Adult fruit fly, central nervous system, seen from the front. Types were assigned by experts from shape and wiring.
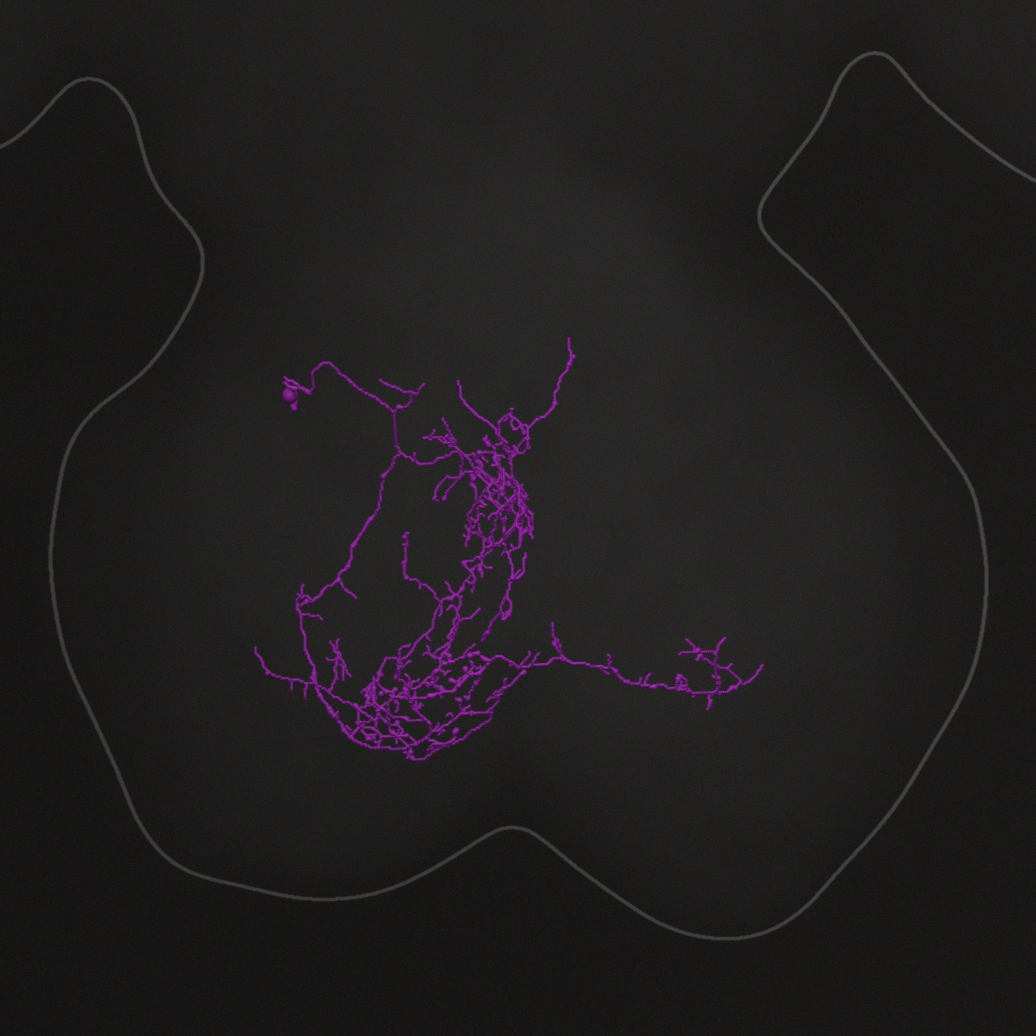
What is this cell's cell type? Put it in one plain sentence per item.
The cell type is IN19A045.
